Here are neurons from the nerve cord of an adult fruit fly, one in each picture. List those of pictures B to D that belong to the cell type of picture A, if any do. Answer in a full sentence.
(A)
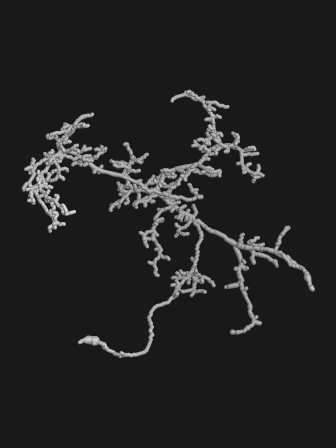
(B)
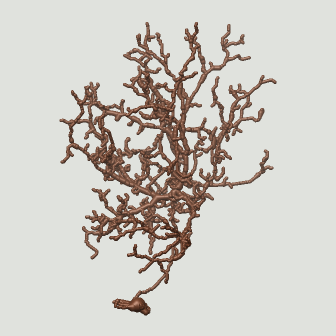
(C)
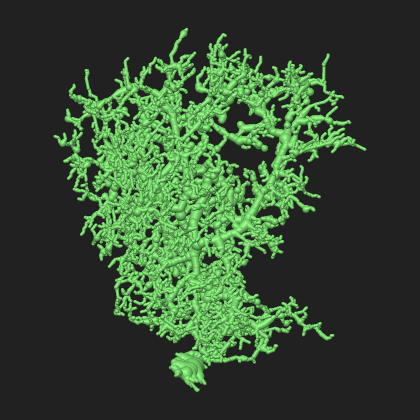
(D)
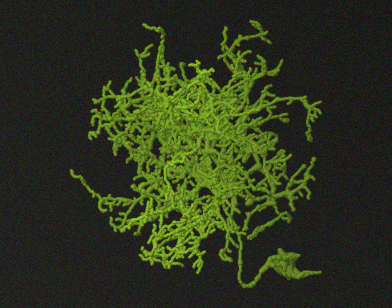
None of them is of the same cell type.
